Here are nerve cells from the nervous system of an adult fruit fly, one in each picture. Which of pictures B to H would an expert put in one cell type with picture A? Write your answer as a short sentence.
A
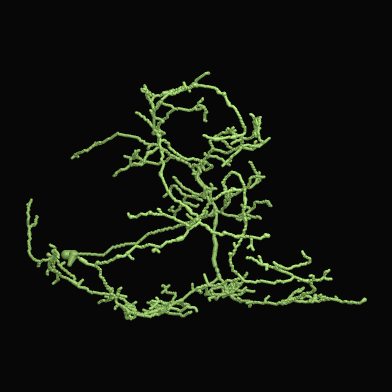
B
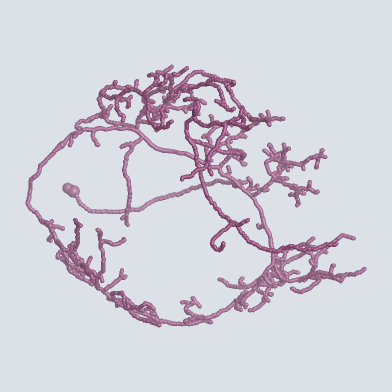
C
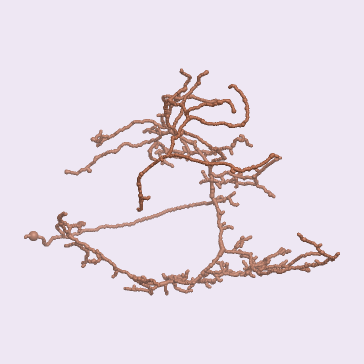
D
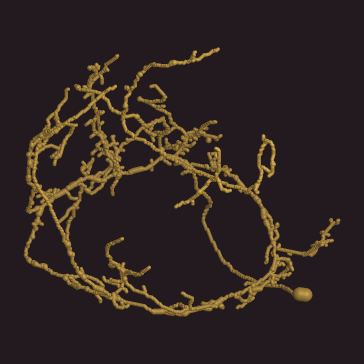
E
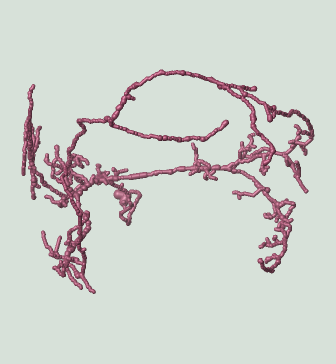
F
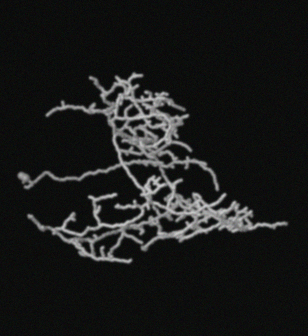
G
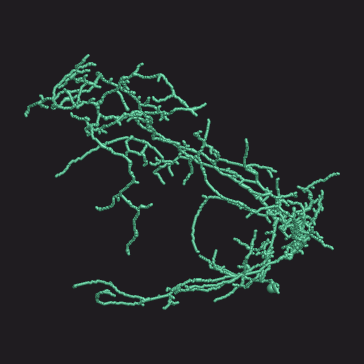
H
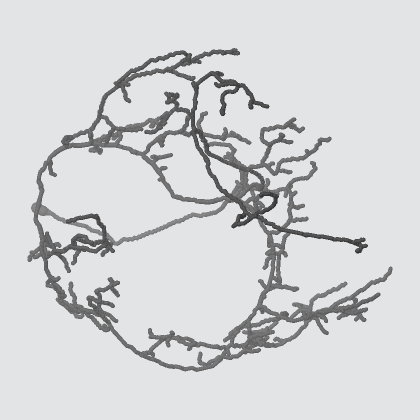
Picture C and picture F are of the same cell type.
